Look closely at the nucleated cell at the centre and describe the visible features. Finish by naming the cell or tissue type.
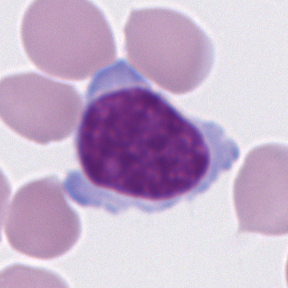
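Irregular outline, with knobbly cytoplasmic bulges at right and lower left. Cytoplasm pale blue, no granules seen. Nuclear border smooth; no notch, no fold. Identification: typical lymphocyte.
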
